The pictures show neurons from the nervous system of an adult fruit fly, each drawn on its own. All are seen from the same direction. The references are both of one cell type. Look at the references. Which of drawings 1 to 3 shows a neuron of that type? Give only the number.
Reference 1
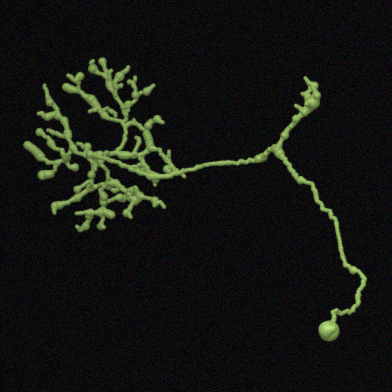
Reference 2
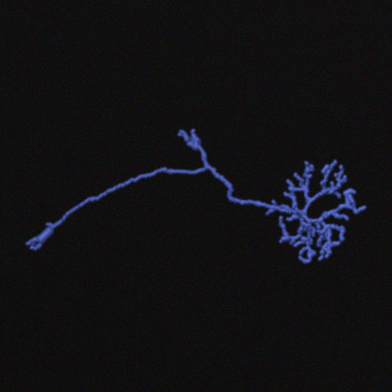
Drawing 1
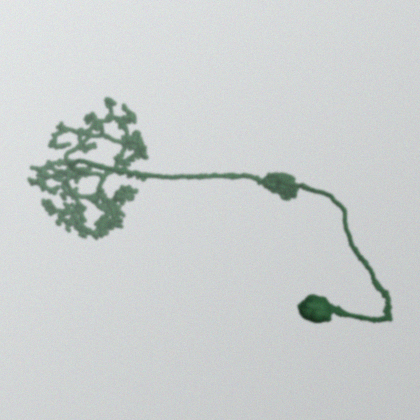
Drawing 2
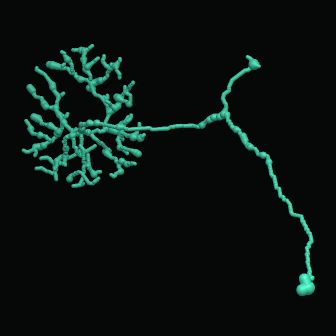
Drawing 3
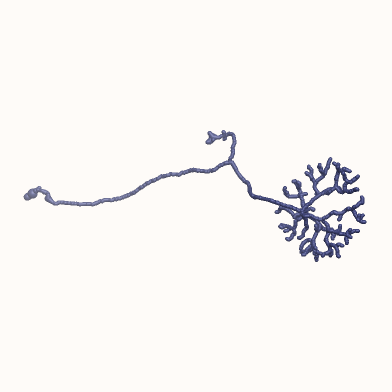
2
